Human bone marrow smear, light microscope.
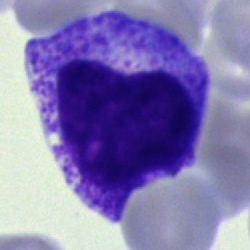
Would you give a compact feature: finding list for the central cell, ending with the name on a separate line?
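Granules: many, dark purple, crowding the cytoplasm
Cytoplasm: lilac-purple tint
Nucleus: heart-like, from a shallow notch in its upper edge
Chromatin: dense, deep dark purple
Cell: promyelocyte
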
